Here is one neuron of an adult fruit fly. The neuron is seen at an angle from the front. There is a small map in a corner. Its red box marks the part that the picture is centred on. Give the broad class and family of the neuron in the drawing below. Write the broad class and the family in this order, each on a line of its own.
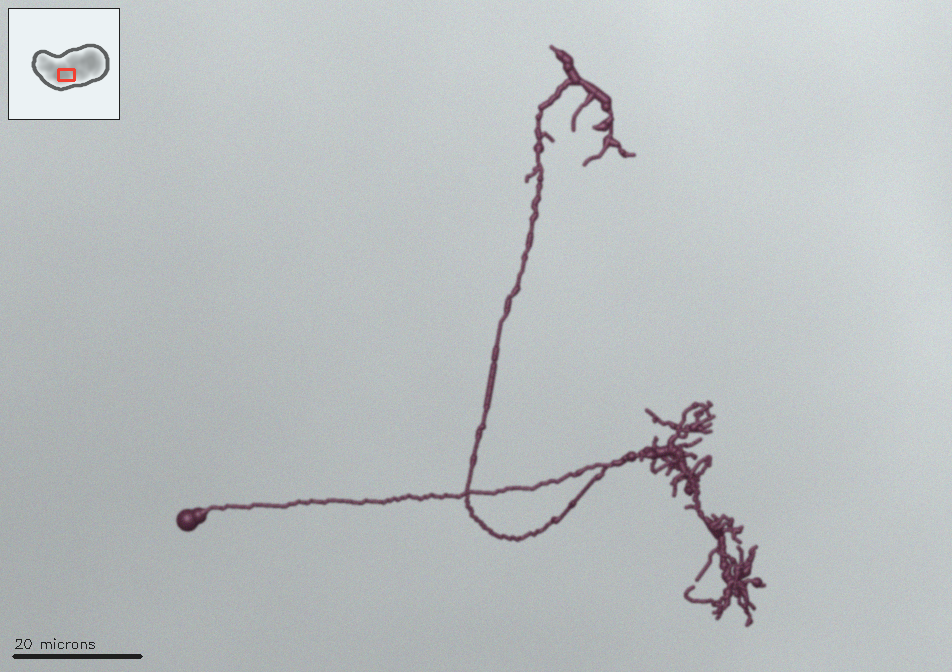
optic-lobe intrinsic neuron
T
